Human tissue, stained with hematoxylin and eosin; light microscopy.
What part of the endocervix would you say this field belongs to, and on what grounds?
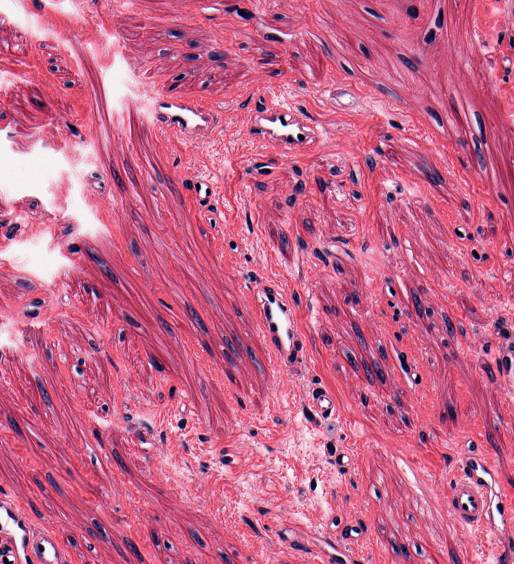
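What you're looking at is smooth muscle. Those spindle cells have pink, finely fibrillar cytoplasm and elongated dark nuclei with blunt, rounded ends.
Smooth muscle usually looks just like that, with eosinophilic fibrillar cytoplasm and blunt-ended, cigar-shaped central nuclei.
In the lower centre there's a looser, paler pink patch of stroma between bundles.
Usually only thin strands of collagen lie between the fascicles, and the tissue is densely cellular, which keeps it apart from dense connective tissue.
At the upper left edge you'll also notice irregular empty cleft-like spaces.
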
